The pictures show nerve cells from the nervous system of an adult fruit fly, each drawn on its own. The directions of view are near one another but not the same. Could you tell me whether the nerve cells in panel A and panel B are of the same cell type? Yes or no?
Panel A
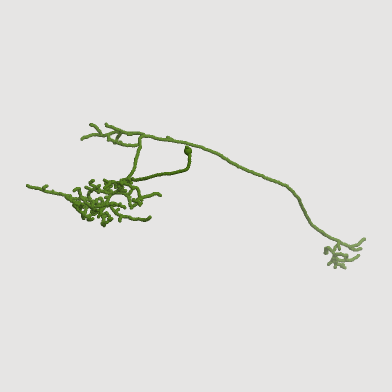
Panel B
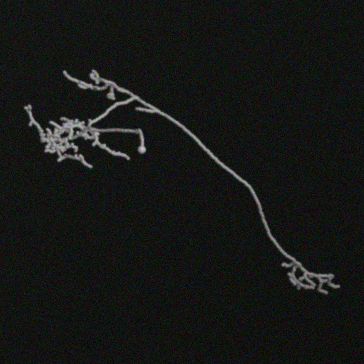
yes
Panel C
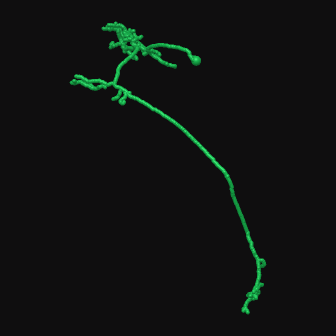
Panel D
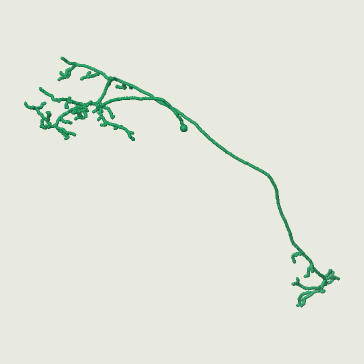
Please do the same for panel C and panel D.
yes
